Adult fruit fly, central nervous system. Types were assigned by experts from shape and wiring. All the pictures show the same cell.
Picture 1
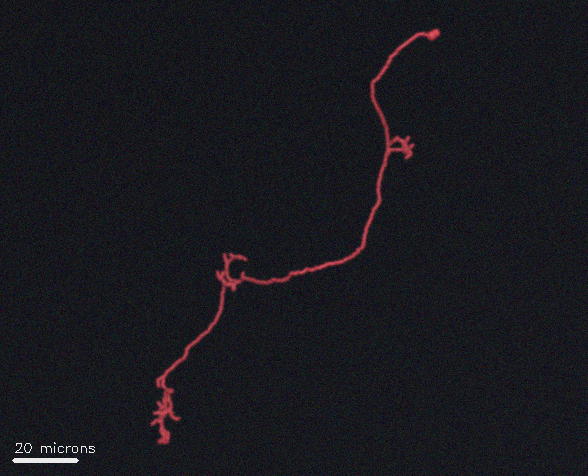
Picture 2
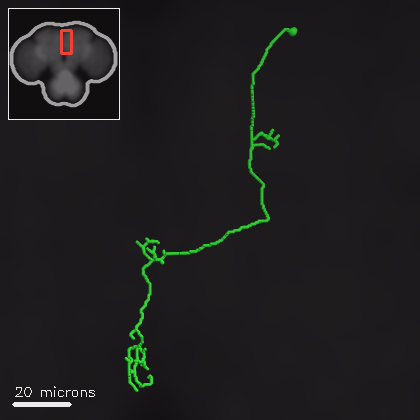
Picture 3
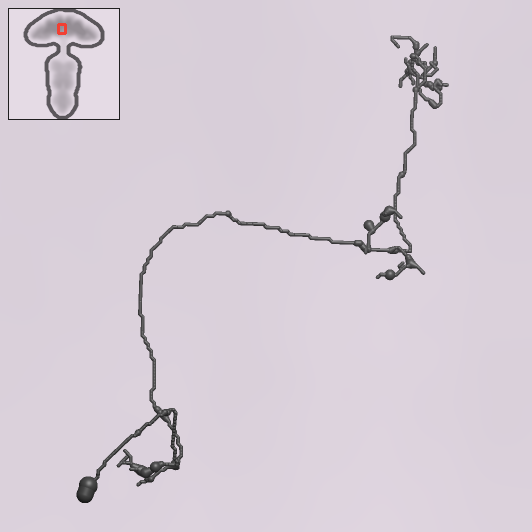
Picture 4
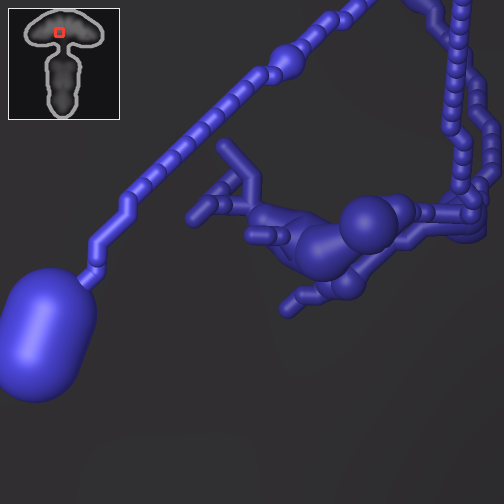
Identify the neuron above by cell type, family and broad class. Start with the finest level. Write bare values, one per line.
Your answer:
PFNp_b
class CX
central-brain intrinsic neuron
